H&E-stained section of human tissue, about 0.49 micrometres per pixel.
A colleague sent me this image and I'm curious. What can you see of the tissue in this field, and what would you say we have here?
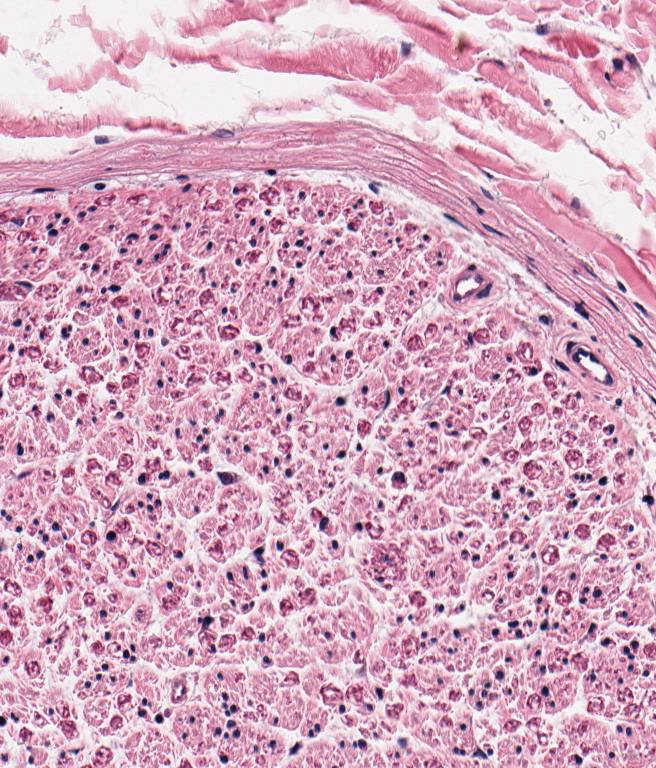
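The bundle is enclosed by a sheath of several thin, concentric pink layers containing flattened, elongated nuclei. Within it, small dark oval nuclei are scattered fairly evenly among the fibres. Thin pale clefts split the interior into small irregular groups of fibres. Two small blood vessels with open lumens lie at the edge of the bundle near the sheath, in the upper right. This is tibial nerve.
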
